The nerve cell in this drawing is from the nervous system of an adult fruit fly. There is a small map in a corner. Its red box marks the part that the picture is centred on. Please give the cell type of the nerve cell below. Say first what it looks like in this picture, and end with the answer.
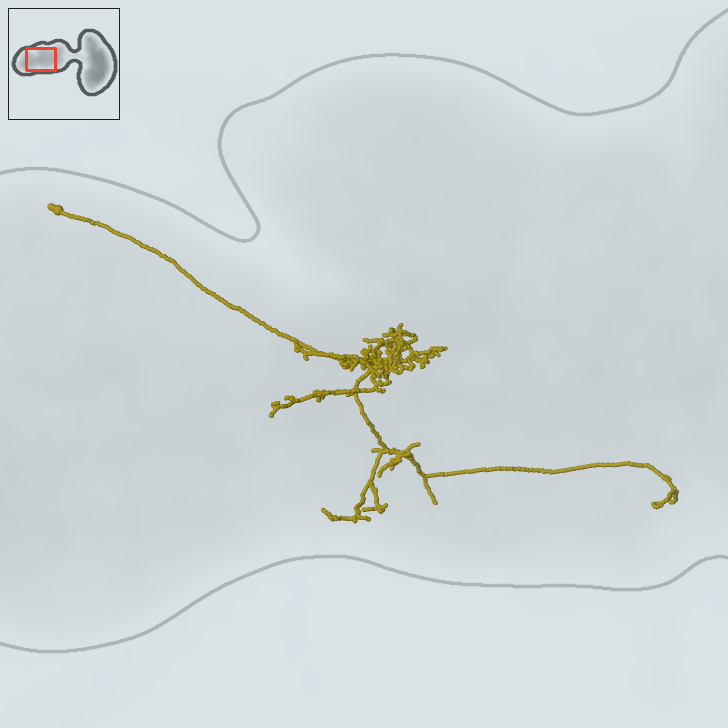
It is in the nerve cord and does not reach the brain. The cell body is at the upper left of the picture. Dozens of branch ends can be seen. Its broad class is nerve-cord intrinsic neuron. Its cell type is IN07B067.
